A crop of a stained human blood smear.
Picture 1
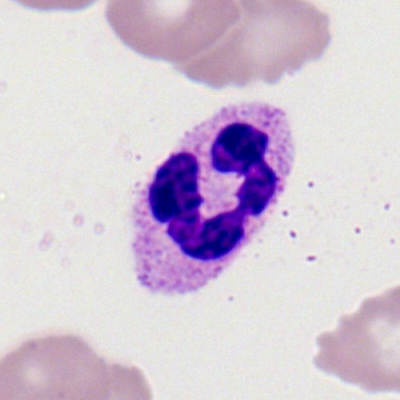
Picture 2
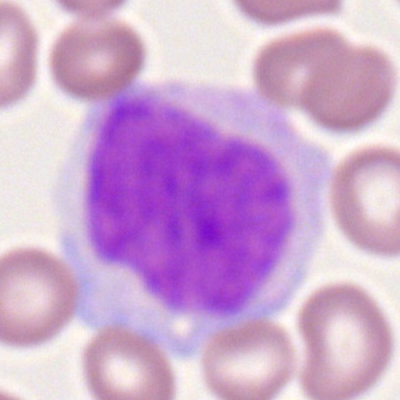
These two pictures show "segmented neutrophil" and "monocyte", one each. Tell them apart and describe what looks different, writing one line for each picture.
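Picture 1 shows a segmented neutrophil: Fine pinkish-violet granules are scattered throughout the cytoplasm.
Picture 2 shows a monocyte: No granules are visible in the cytoplasm.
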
